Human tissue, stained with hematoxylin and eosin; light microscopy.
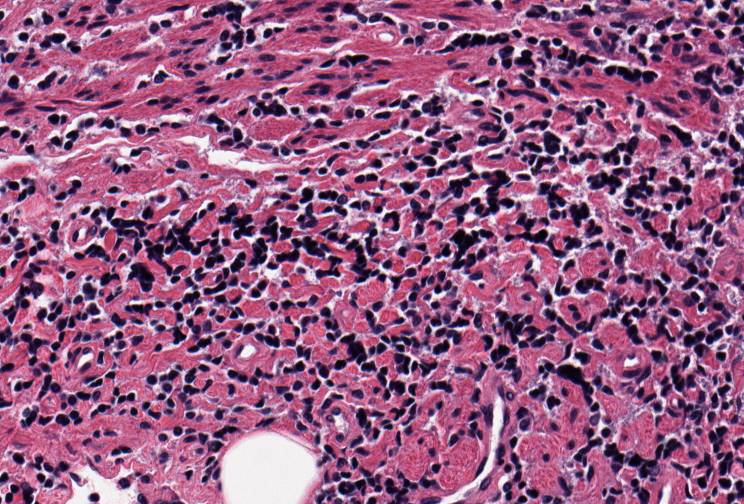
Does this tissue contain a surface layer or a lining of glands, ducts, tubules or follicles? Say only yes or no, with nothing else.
No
